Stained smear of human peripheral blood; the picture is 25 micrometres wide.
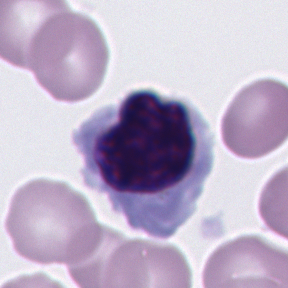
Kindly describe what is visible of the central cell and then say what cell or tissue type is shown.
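Taking each feature in turn, the nucleus is roughly round, its border bumpy and uneven. Next, the chromatin is dense, dark purple and coarsely clumped. Then, no nucleolus can be seen. Last, the cytoplasm shows no distinct granules. The central cell is a normoblast.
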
